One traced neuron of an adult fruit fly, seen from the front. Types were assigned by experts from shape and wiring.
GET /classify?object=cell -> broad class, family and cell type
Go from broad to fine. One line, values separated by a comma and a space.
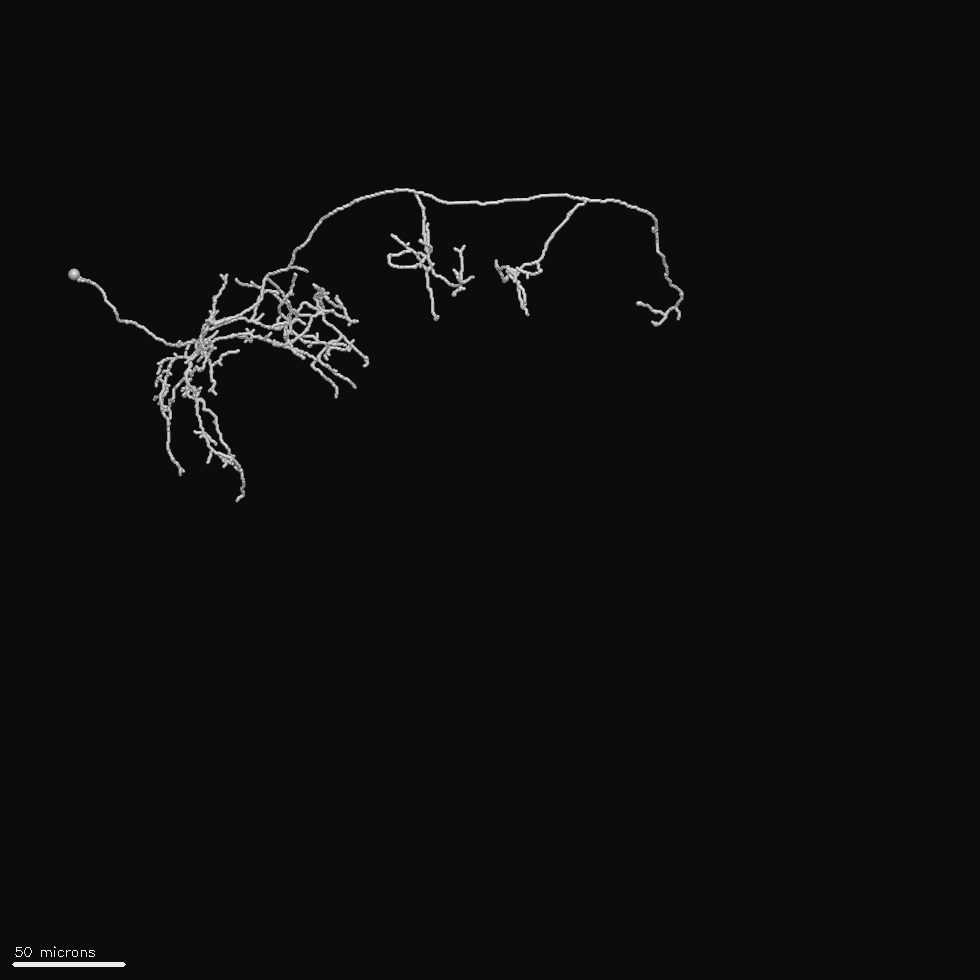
central-brain intrinsic neuron, hemilineage SLPal2, AVLP703m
